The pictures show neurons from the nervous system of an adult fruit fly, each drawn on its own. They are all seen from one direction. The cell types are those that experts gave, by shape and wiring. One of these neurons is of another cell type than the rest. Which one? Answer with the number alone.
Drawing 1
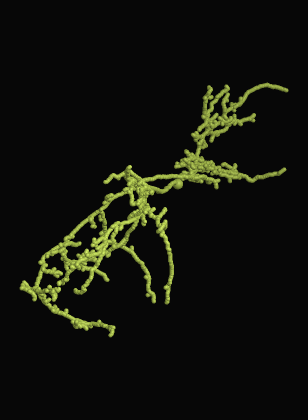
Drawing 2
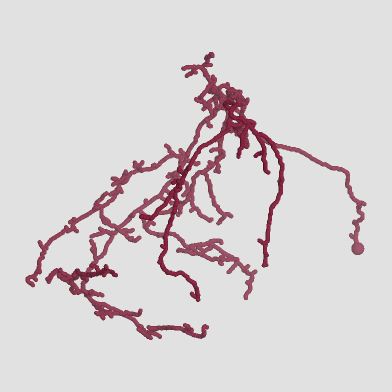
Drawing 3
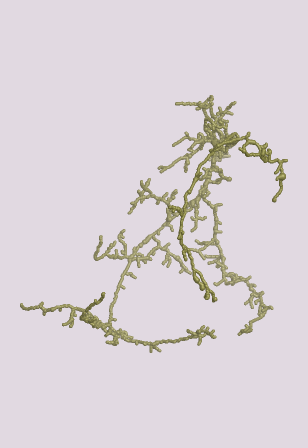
1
